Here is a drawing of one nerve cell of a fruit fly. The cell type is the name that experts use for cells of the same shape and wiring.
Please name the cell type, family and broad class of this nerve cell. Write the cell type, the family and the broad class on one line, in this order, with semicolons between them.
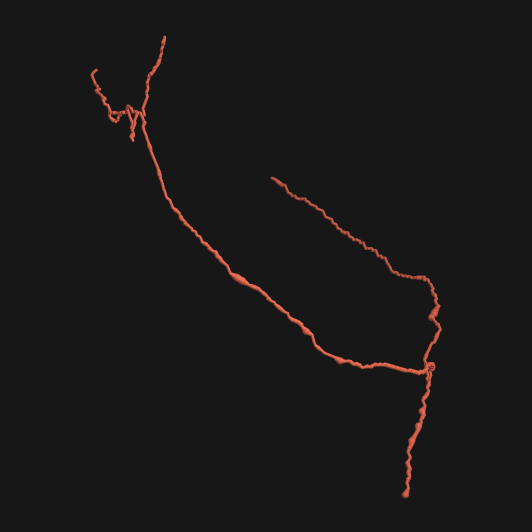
SNta32; class mechanosensory tactile; sensory neuron entering the nerve cord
